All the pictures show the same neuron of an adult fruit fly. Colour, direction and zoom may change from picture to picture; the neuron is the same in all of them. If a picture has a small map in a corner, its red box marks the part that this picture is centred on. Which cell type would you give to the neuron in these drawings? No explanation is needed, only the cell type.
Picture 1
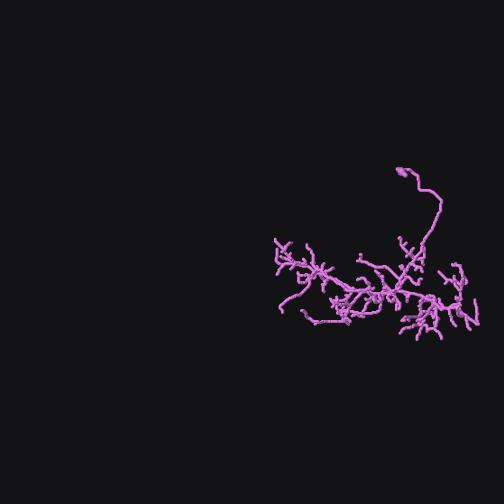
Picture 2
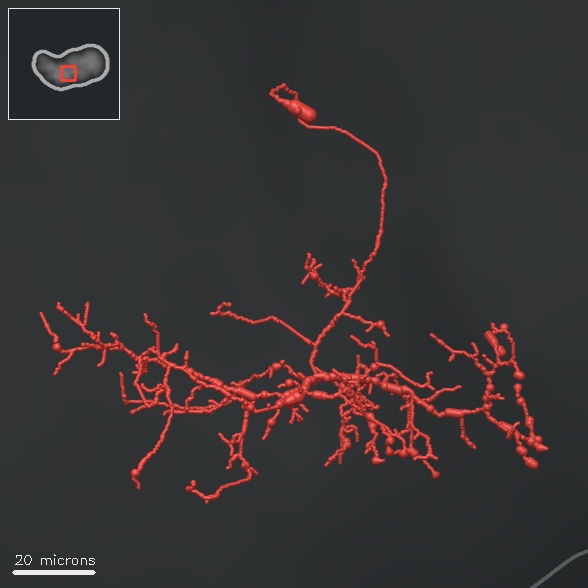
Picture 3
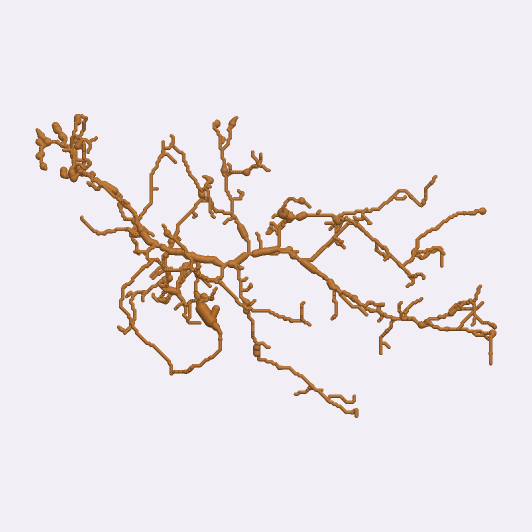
IN19A124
